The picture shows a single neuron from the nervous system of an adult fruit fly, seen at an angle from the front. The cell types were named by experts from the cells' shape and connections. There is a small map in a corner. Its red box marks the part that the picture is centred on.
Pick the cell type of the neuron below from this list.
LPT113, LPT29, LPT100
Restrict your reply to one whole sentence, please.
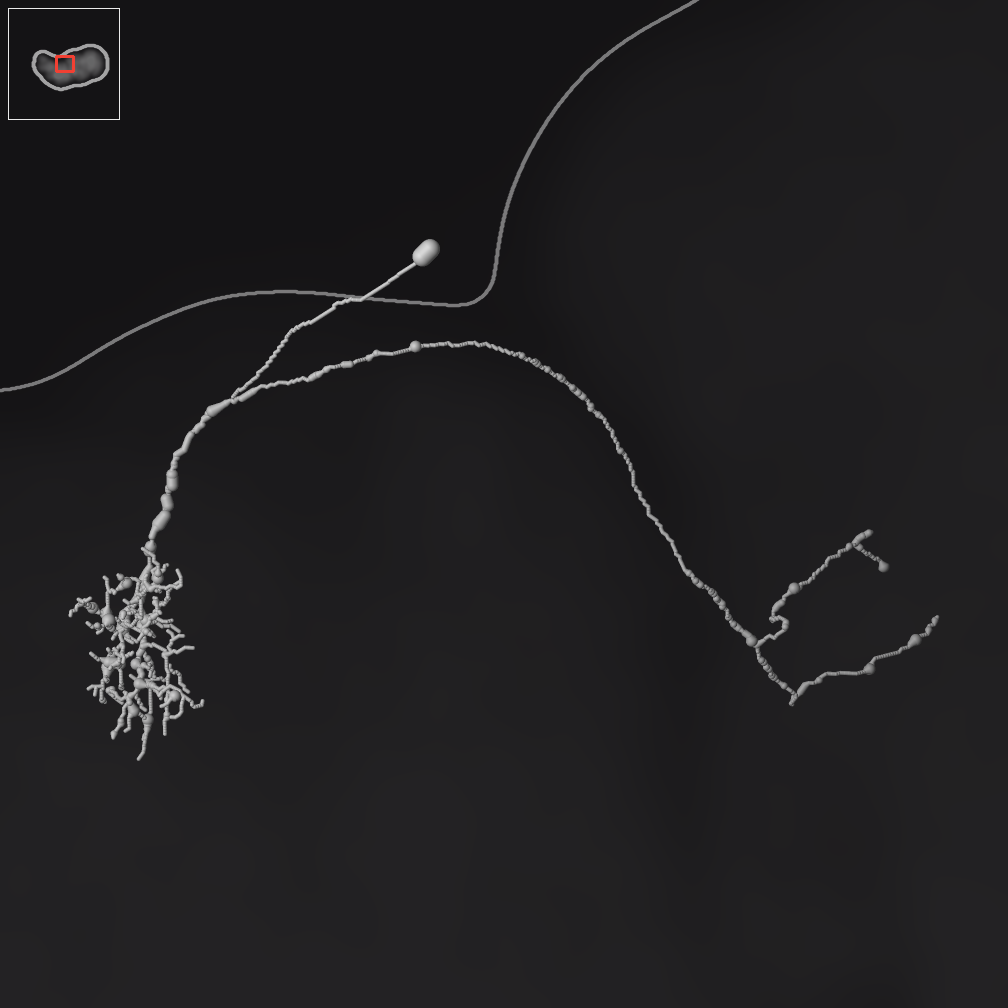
By its cell type, the neuron is LPT100.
